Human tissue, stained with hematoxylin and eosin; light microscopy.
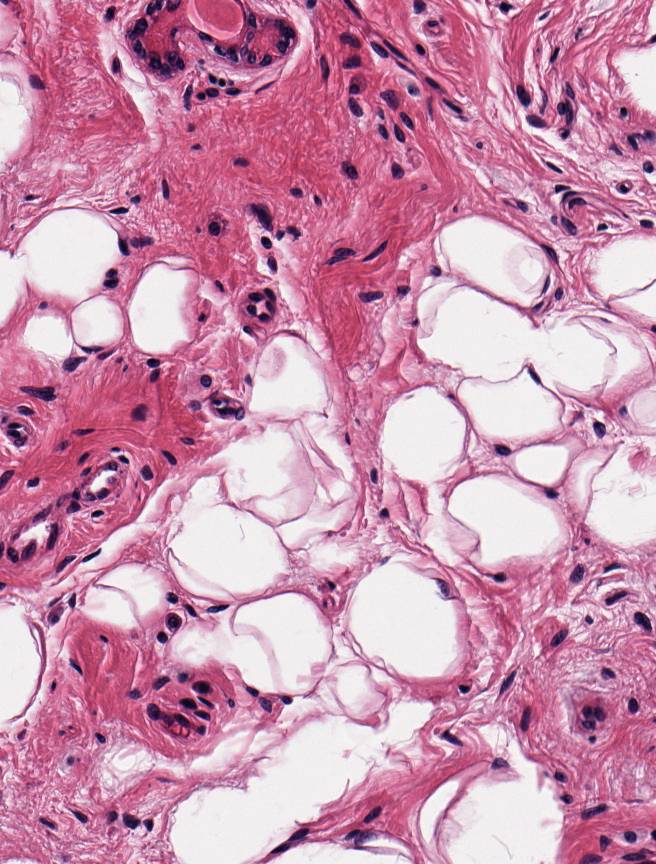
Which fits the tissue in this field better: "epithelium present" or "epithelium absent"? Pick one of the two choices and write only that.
Epithelium absent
